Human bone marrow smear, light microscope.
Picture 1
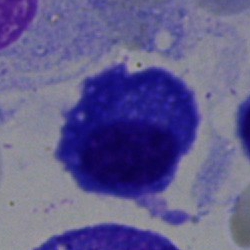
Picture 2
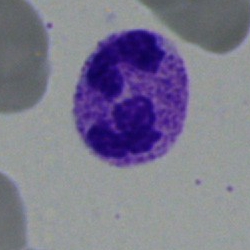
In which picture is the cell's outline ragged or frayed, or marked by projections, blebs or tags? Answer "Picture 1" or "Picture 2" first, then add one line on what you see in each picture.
Picture 1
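What picture 1 shows: A small pale-blue fragment hangs from the lower right edge of the cell.
What picture 2 shows: The cell outline is oval and smooth.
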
